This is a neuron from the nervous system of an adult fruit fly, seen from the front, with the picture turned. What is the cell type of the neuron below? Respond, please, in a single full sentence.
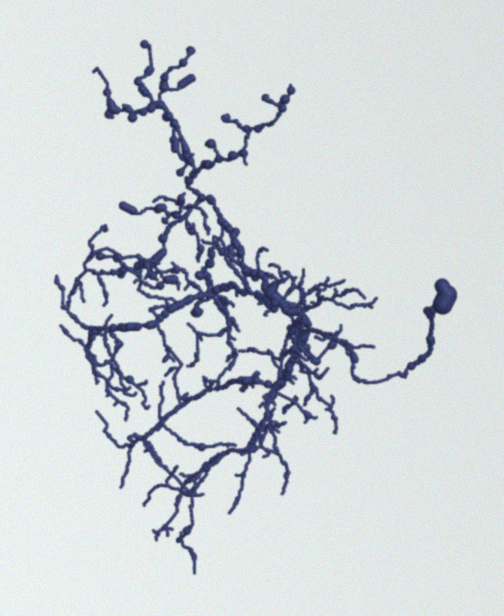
Under cell type classification, the neuron is IB050.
